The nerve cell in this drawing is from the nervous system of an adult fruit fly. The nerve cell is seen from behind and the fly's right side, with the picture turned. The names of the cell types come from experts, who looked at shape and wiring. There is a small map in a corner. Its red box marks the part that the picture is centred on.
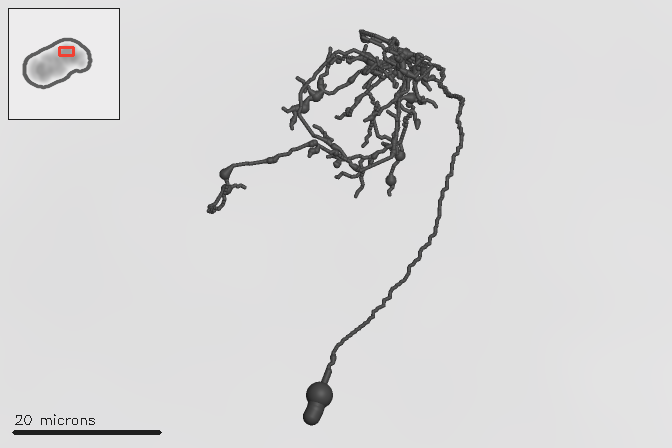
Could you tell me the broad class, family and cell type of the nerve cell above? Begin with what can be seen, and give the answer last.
Its cell body lies at the bottom of the picture. From top to bottom in the picture it spans about 55 microns. Dozens of branch ends can be seen. Its broad class is nerve-cord intrinsic neuron. The family is hemilineage 01B. Its cell type is IN01B092.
